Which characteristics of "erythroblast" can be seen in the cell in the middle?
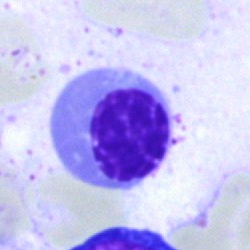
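Cell: erythroblast. Outline round and smooth. Cytoplasm without granules. No nucleolus visible. Chromatin dark purple and coarsely clumped, with paler gaps between the clumps.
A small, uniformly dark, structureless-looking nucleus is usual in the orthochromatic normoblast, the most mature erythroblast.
The chromatin here is not uniformly dark in that way.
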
